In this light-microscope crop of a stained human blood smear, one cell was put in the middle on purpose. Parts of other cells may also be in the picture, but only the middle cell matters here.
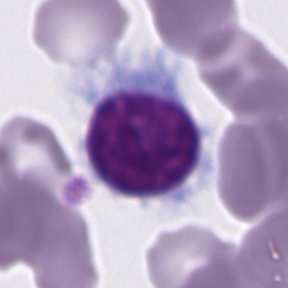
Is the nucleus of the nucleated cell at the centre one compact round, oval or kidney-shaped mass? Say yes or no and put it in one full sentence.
Yes, within this cell the nucleus is one round, oval or kidney-shaped compact mass.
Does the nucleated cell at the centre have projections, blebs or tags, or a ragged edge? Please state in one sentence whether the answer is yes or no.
Yes, the outline of the cell is rough.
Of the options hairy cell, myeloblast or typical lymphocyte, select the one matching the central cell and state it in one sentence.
The central cell, amid any neighbouring cells, is a hairy cell.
